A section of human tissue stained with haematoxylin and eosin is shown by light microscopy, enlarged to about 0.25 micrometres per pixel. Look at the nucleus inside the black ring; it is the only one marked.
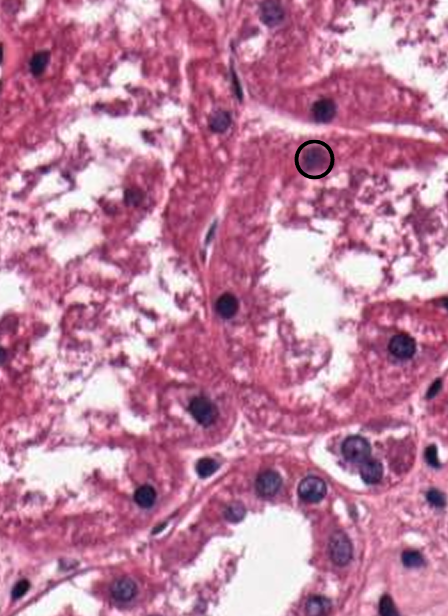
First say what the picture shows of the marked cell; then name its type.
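The nucleus is round and about the same size as the nuclei nearby, but paler and less crisply outlined than the dark nucleus of the cell just above it. Below the nucleus, the cytoplasm breaks up into ragged pink fragments with white gaps, toward an open pale lumen. A thin pale band runs across just above the cell and separates it from the neighbouring cell above. This is a proximal tubule cell.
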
